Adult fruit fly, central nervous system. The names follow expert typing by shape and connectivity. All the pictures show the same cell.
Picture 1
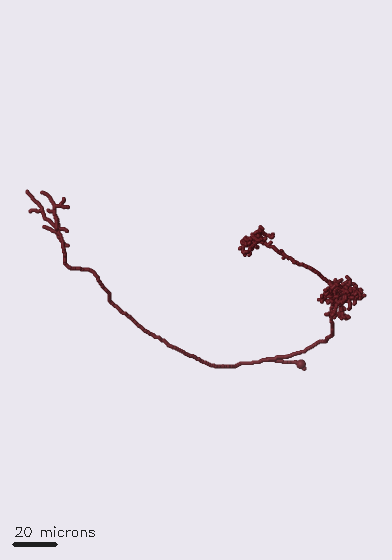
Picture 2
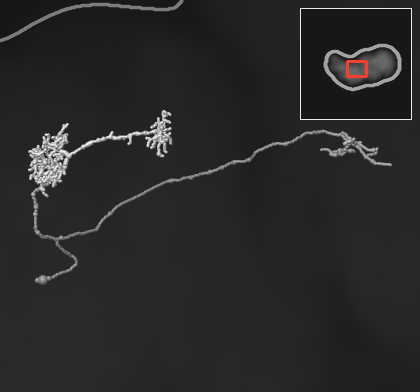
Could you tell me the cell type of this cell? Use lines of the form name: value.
cell type: LLPC1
